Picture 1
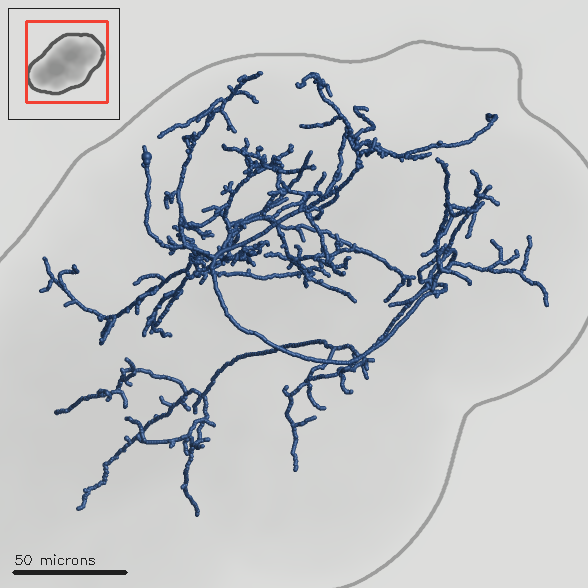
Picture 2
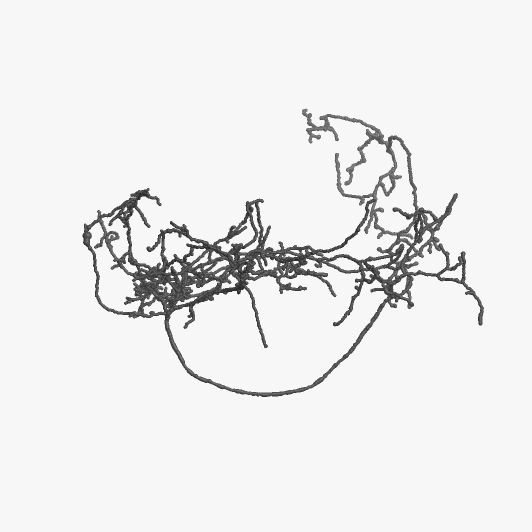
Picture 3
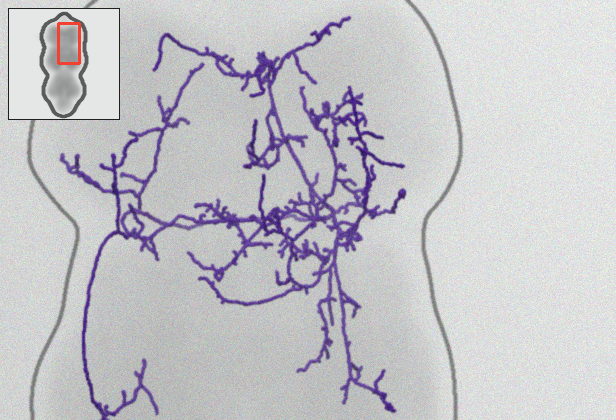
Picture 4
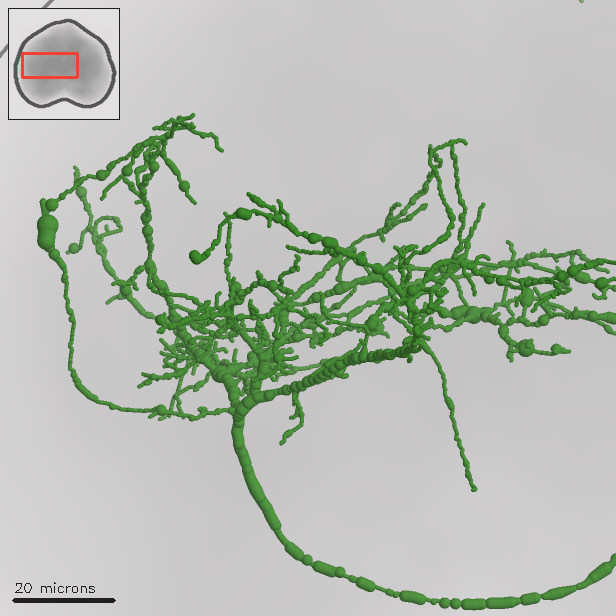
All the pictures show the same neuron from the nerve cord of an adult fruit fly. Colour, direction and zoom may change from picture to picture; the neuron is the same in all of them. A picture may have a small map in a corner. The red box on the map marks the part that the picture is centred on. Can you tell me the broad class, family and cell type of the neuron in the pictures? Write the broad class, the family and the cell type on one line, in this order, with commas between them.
nerve-cord intrinsic neuron, hemilineage 19B, IN19B109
